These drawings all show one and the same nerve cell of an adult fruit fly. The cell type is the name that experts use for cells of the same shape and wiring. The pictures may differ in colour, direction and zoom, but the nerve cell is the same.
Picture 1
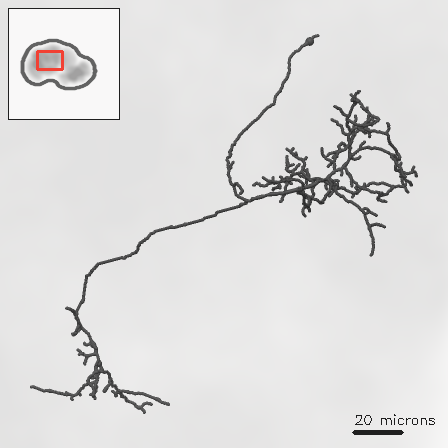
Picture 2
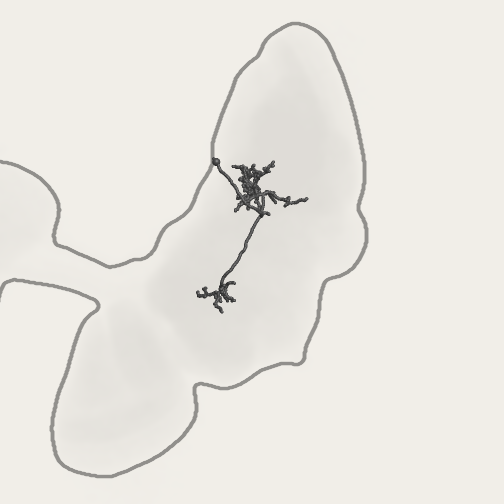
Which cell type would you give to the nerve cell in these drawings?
CB4101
